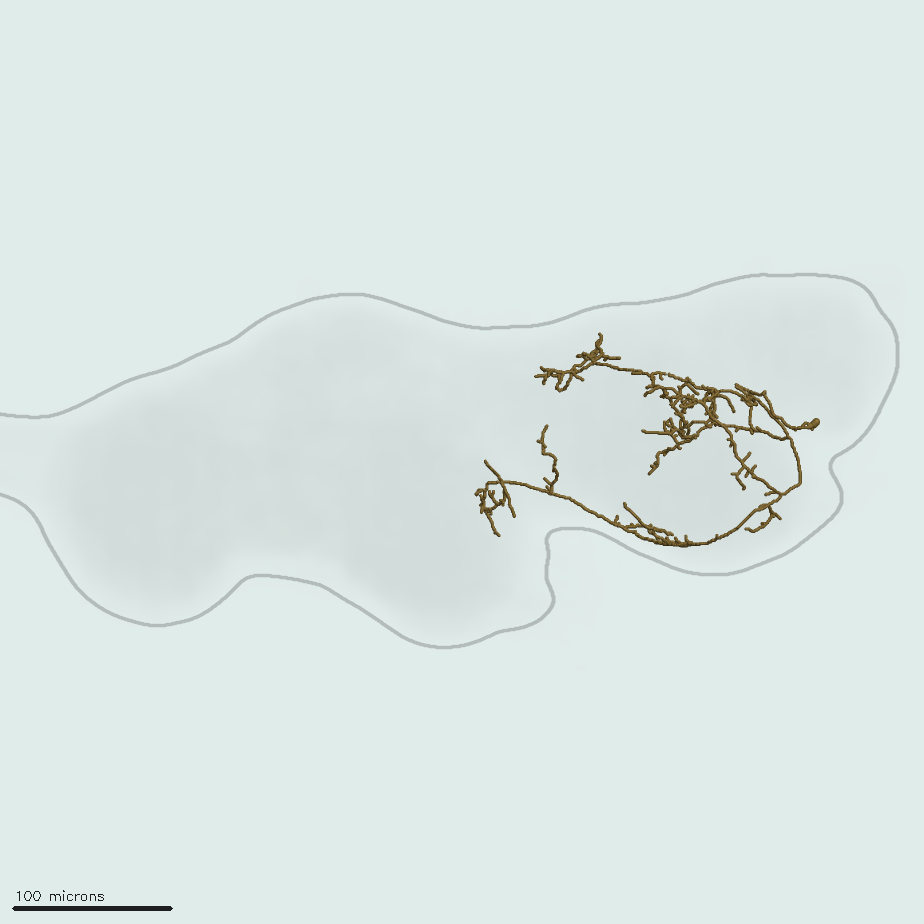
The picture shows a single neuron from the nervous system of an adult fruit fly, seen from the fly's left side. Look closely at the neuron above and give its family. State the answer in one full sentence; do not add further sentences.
The neuron is counted in family hemilineage 19A.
